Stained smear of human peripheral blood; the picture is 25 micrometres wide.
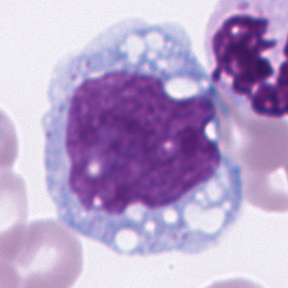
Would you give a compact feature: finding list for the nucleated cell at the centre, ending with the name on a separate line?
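Outline: looks irregular, not smoothly round
Nucleus: one big irregular mass, not split into lobes
Vacuoles: many, clear and round, in the cytoplasm
Granules: no coarse coloured ones here
Name: monocyte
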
